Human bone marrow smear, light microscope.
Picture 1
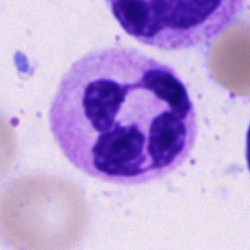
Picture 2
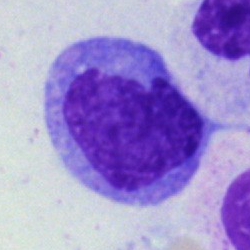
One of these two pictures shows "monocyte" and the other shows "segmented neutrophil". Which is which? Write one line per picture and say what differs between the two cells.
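Picture 1 is a segmented neutrophil. The cytoplasm is plentiful and pale pinkish-lilac.
Picture 2 is a monocyte. The nucleus is large and fills most of the cell.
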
